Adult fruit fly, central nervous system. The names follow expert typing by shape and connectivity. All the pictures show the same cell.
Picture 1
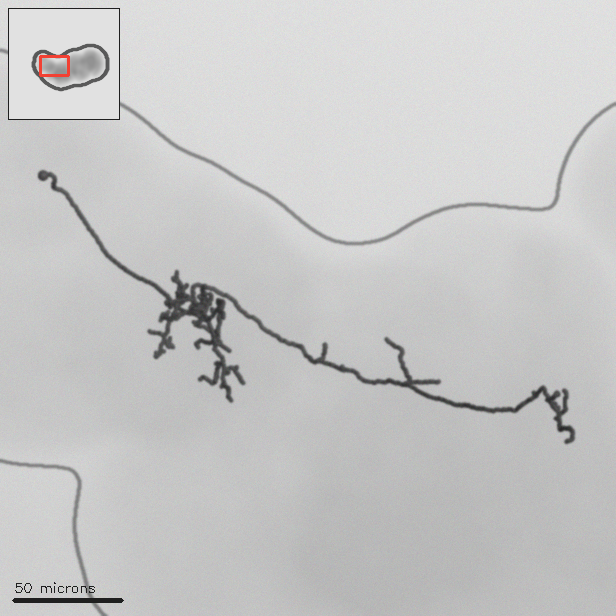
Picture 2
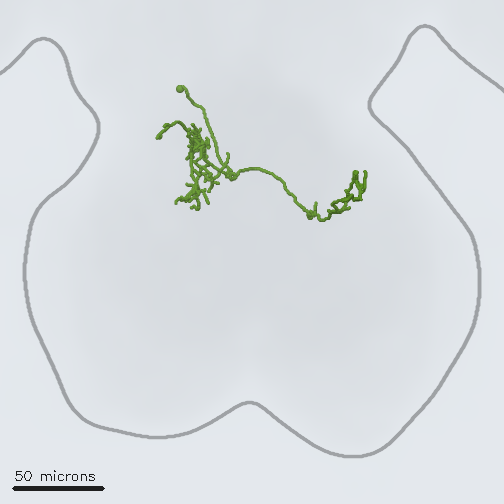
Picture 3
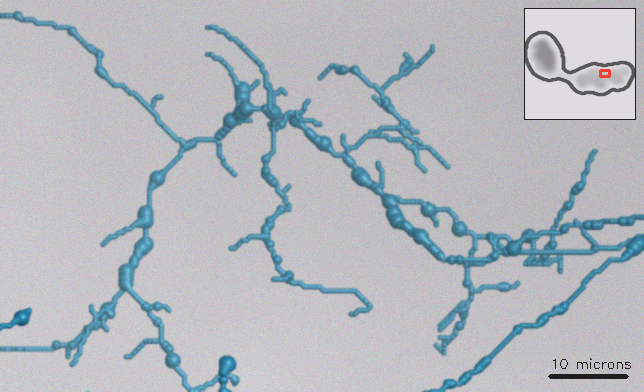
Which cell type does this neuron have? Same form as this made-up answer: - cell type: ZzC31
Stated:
- cell type: IN07B087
